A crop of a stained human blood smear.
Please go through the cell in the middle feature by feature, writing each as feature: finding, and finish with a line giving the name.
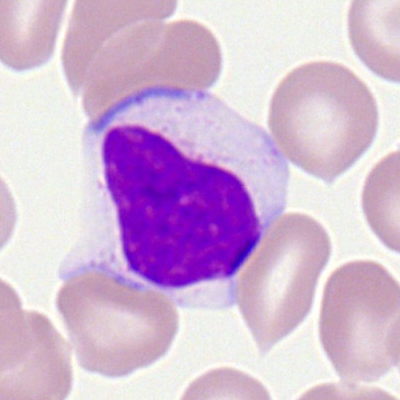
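Nucleus: a single unlobed mass, irregular in outline.
Cytoplasm edge: a slightly deeper blue tint along the upper left.
Granules: fine, reddish-purple, sparsely scattered through the cytoplasm.
Vacuoles: none seen.
Name: lymphocyte.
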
